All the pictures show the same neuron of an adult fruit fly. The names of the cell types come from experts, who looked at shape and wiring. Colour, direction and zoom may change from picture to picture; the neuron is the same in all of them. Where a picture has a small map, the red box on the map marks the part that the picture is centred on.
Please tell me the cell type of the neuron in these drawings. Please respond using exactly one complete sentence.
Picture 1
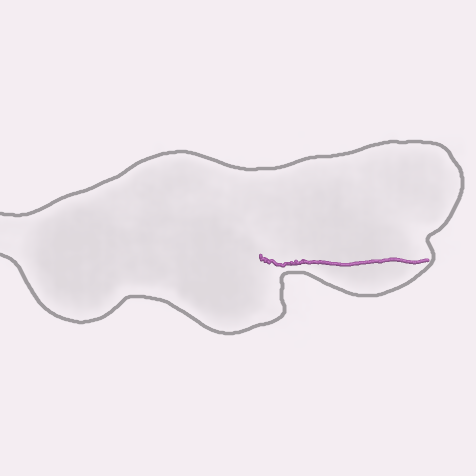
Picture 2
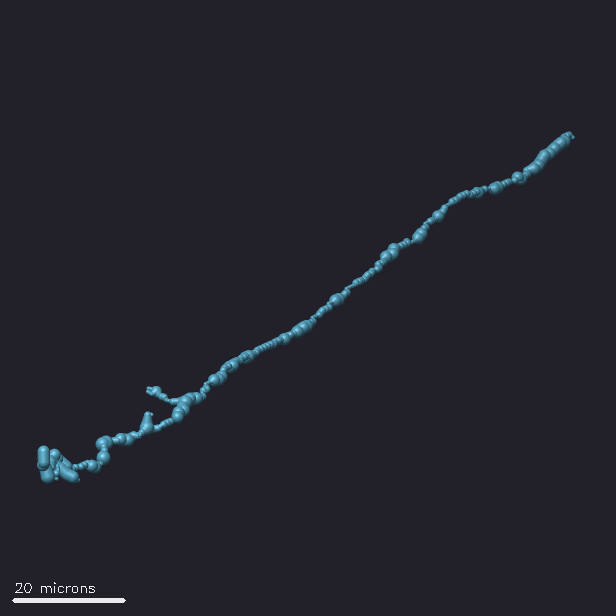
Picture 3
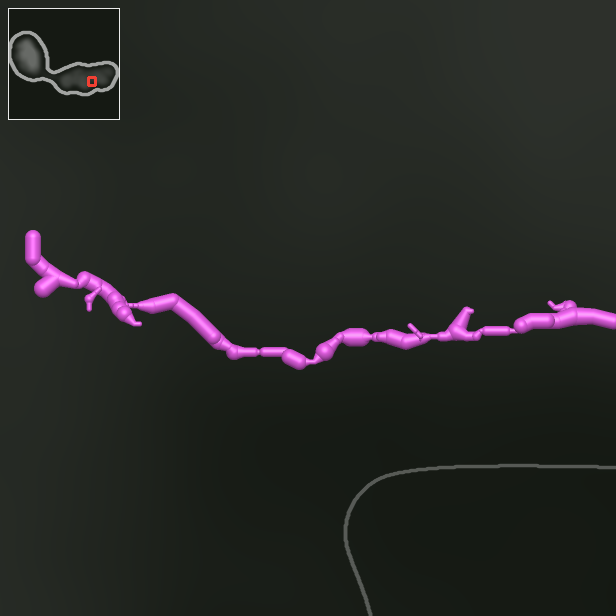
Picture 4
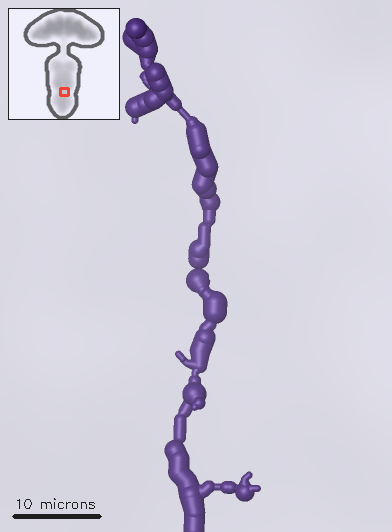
Cell type SNpp57 is what this neuron is.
